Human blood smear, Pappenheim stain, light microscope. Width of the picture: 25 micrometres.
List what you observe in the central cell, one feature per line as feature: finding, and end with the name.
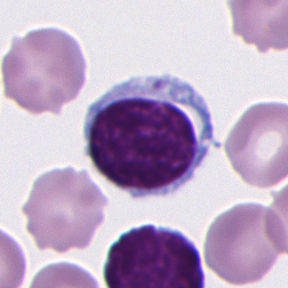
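Nucleus: round to slightly oval, no indentation
Size: nucleus about 9 by 8 micrometres
Share: nucleus fills most of the cell
Cytoplasm: just a narrow rim, pale blue
Chromatin: dark purple, coarsely clumped
Name: typical lymphocyte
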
